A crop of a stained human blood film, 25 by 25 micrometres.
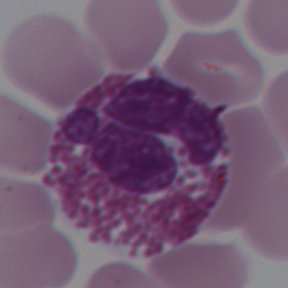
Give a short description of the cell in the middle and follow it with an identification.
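Outline first: roughly round, with a bumpy edge where granules reach the surface. Nucleus next: no nucleoli can be seen in it. Cytoplasm after that: packed with coarse, round granules. Granule colour last: pinkish-purple. The cell in the middle is an eosinophil.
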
